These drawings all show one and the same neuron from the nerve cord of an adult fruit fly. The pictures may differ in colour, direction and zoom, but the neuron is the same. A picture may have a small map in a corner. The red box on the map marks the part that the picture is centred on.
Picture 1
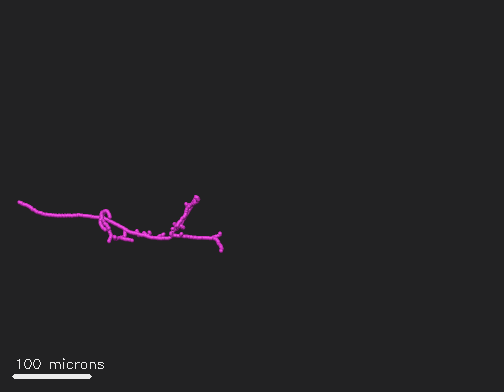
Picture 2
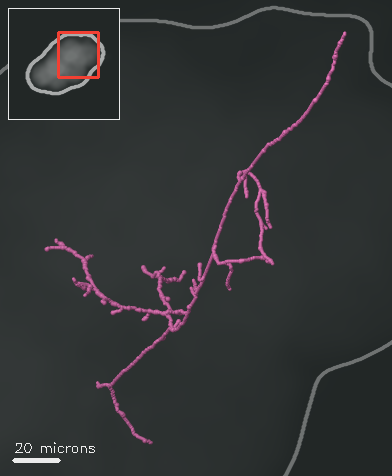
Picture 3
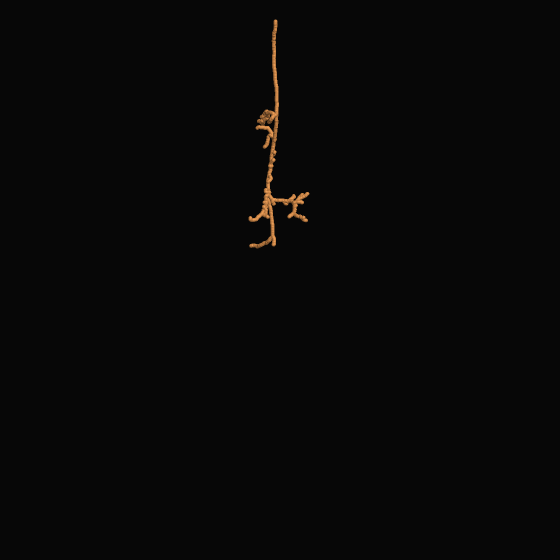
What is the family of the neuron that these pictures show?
hemilineage 17A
